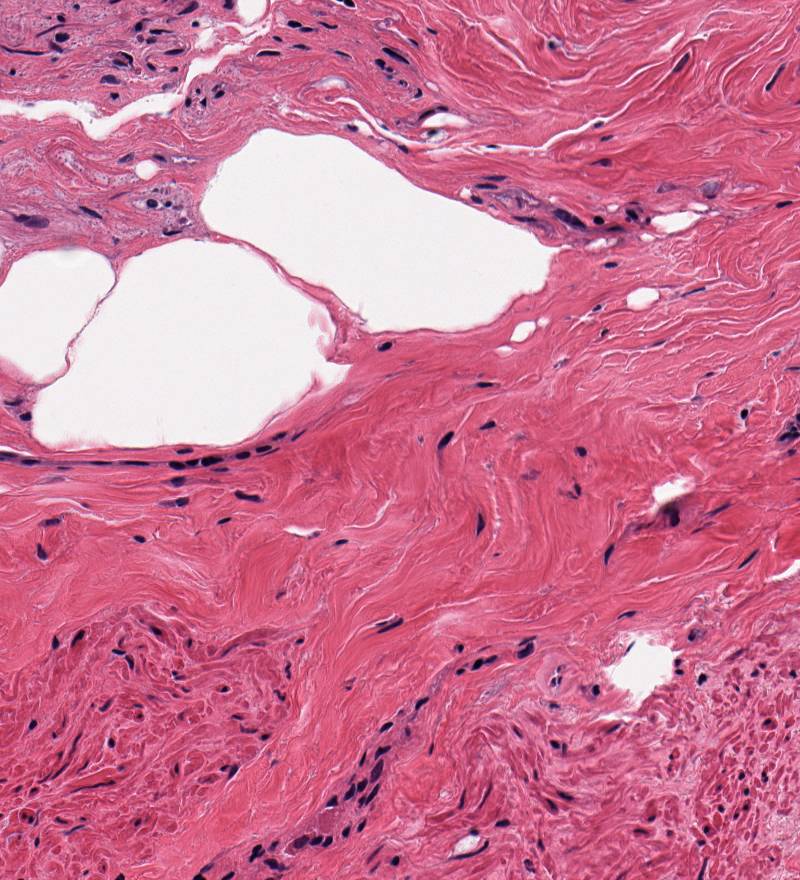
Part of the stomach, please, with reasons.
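Dense connective tissue makes up almost the entire field, as eosinophilic fibrous tissue. Its collagen bundles are wavy and swirl in varied directions. Small, dark, mostly spindle-shaped stromal nuclei are sparsely scattered through most of it.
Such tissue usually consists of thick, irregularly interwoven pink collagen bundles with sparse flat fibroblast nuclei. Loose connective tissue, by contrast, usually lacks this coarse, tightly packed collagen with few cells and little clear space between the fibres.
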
